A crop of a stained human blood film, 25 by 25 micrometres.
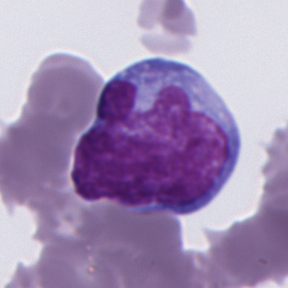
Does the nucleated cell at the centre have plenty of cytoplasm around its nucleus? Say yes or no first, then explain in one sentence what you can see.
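No. The nucleus fills most of the cell and sits toward the lower left.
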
